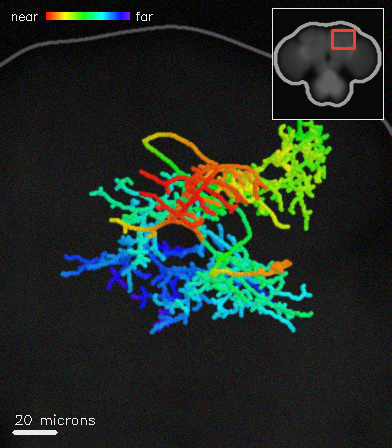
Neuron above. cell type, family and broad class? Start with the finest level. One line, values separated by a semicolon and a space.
AOTU009; hemilineage AOTUv2; central-brain intrinsic neuron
